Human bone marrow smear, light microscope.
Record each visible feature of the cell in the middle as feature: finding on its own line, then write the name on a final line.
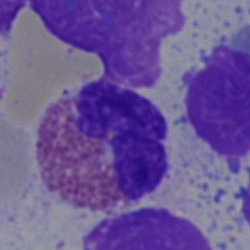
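Outline: roughly round
Nuclear shape: curved, divided into lobes
Nuclear position: along the right side of the cell
Chromatin: dark purple, dense
Identity: eosinophil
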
